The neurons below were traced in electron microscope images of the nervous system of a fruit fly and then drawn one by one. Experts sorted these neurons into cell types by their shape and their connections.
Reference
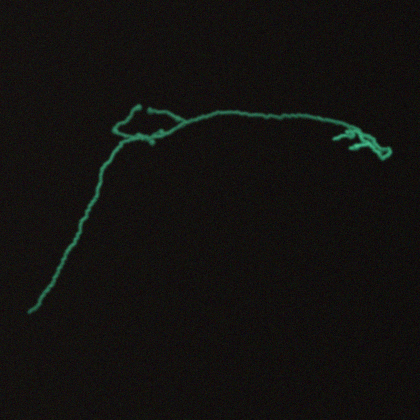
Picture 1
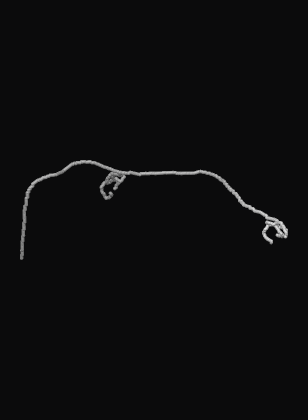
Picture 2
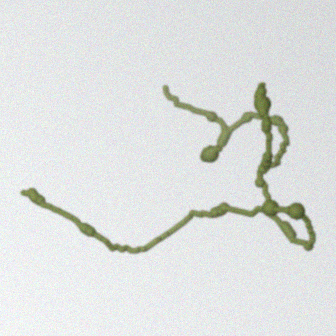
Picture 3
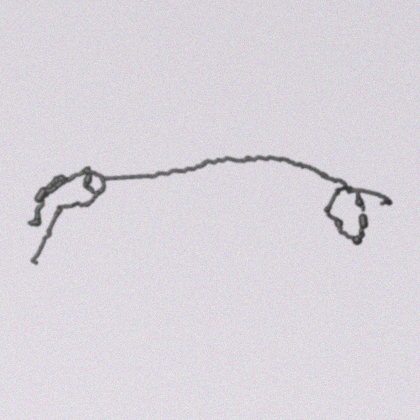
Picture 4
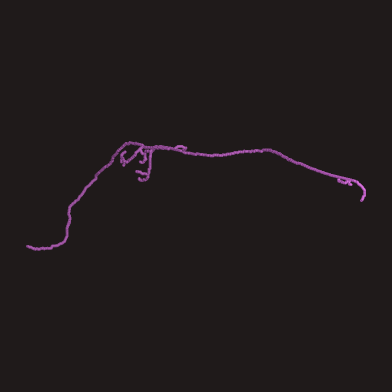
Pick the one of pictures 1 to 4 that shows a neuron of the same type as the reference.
Picture 3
